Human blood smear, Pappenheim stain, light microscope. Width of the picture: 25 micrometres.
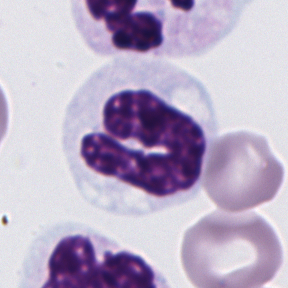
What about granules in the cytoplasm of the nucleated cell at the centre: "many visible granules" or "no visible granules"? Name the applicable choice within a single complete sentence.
Not a single granule can be seen in its cytoplasm.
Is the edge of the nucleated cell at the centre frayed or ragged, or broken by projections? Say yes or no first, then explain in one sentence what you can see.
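No. The outline of the cell is round and smooth.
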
